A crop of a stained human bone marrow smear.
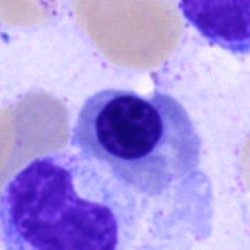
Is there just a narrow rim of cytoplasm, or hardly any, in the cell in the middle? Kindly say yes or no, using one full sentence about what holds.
No, around the nucleus lies a wide area of cytoplasm.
